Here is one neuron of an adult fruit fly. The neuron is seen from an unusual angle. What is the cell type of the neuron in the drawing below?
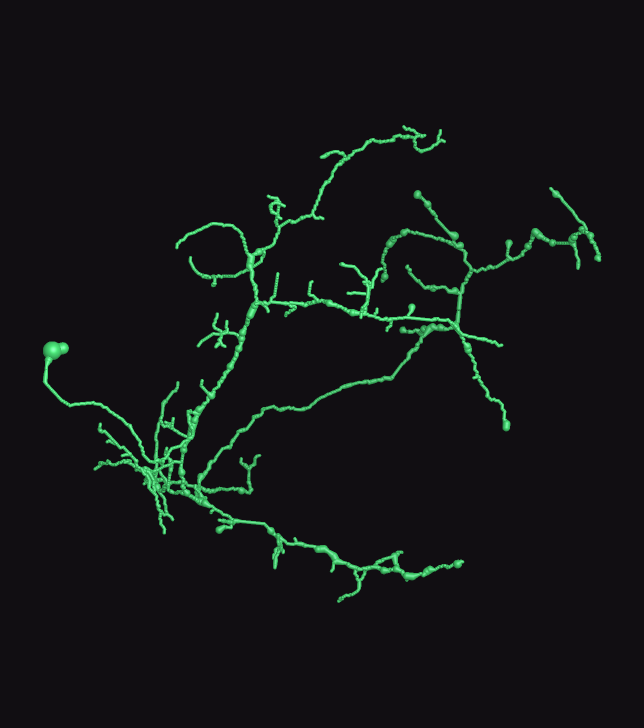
IN04B100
